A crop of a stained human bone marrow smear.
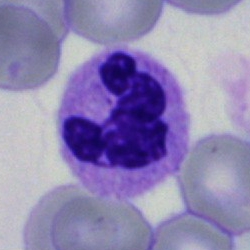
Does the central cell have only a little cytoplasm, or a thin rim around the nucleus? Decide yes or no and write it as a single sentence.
No, the cytoplasm of this cell is abundant.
